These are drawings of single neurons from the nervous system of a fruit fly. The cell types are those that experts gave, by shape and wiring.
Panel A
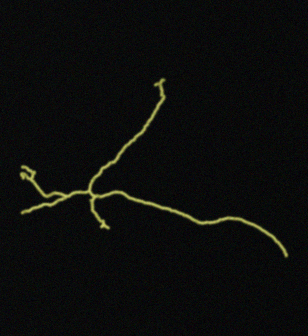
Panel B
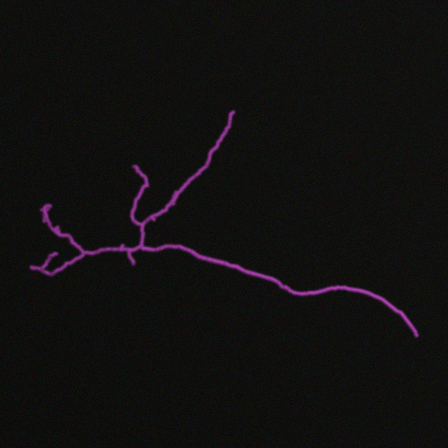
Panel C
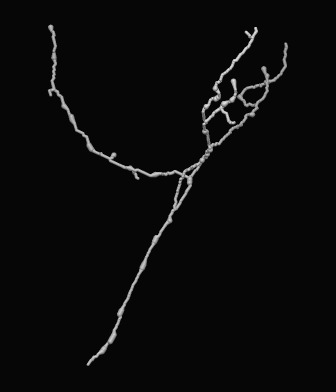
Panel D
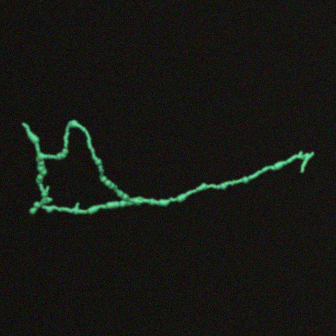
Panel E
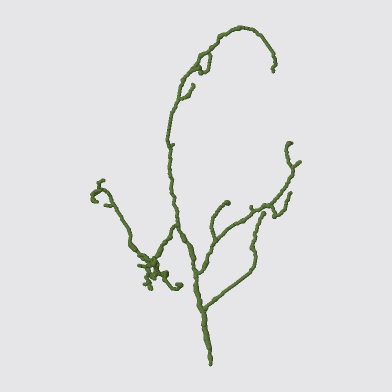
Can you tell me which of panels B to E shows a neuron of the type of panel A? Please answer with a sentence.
Panel B is of the same cell type.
